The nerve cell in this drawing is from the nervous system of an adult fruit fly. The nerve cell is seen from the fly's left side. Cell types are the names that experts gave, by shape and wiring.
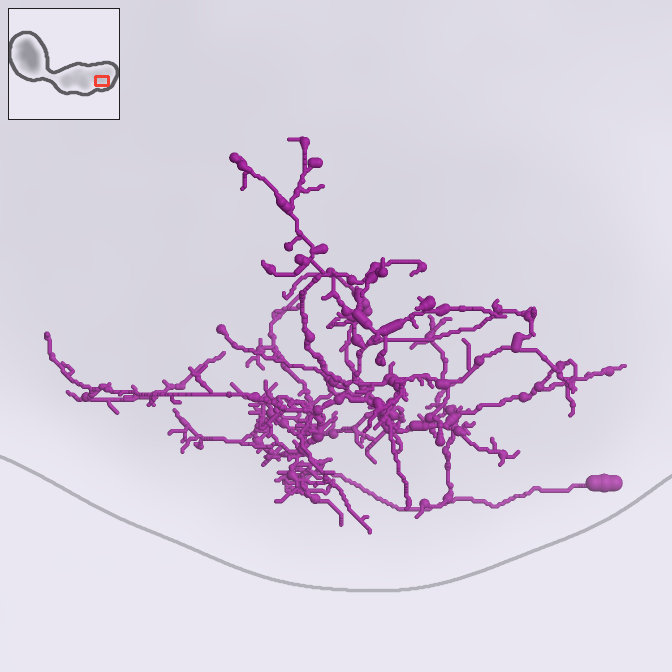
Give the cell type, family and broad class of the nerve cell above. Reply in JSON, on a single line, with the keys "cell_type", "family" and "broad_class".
{"cell_type": "IN13B061", "family": "hemilineage 13B", "broad_class": "nerve-cord intrinsic neuron"}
